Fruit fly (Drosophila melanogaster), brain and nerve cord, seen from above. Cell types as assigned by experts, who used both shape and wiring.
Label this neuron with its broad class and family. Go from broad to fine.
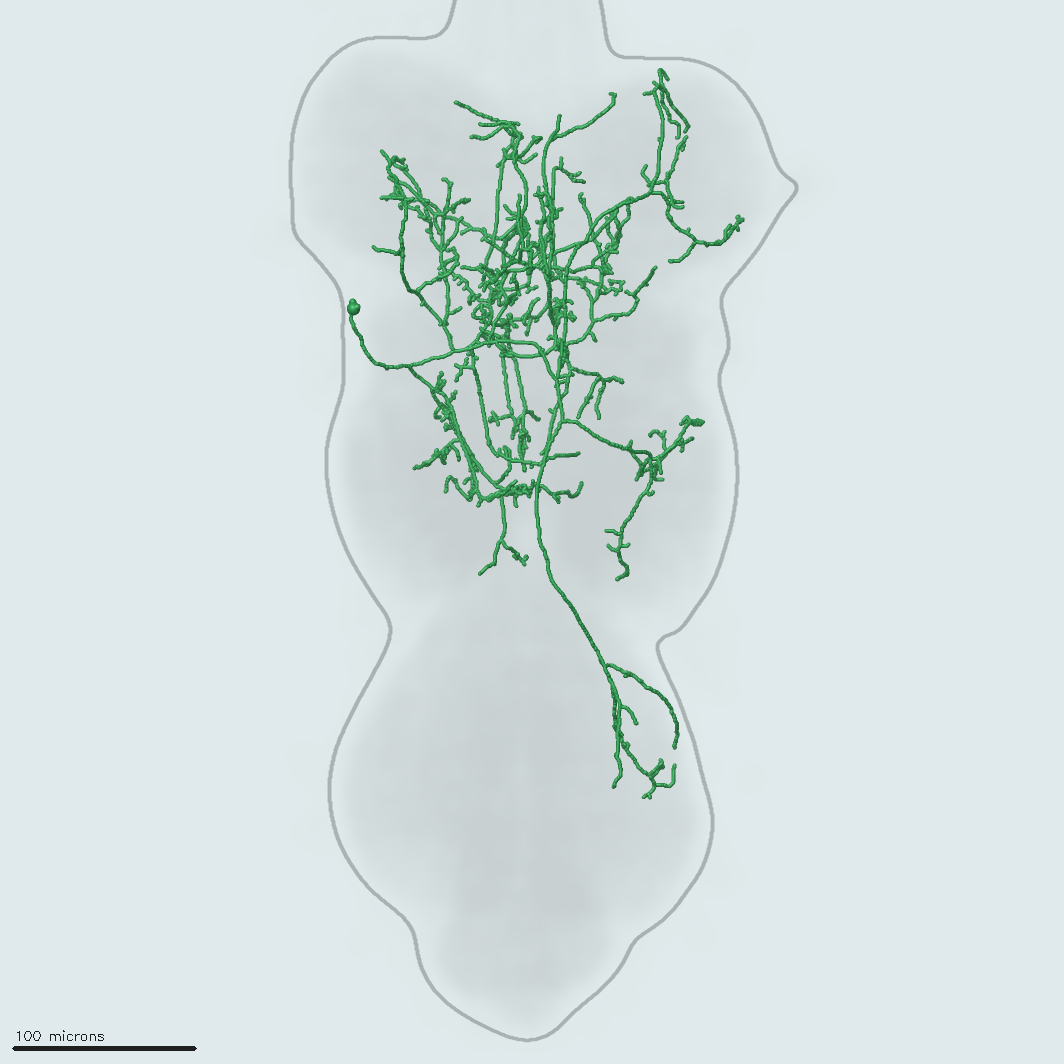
nerve-cord intrinsic neuron; hemilineage 18B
